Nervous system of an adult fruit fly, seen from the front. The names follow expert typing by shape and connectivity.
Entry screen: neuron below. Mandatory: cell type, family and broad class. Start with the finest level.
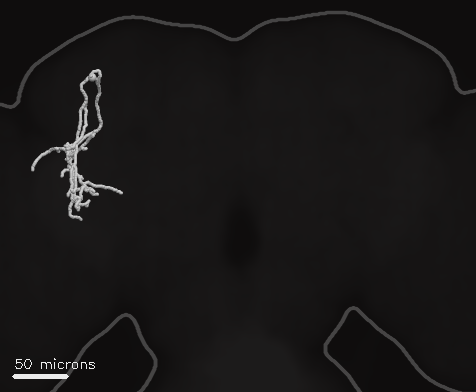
AVLP055; hemilineage VLPd&p1_dorsal; central-brain intrinsic neuron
